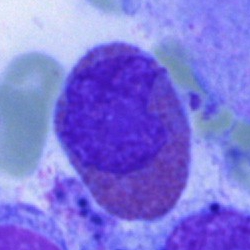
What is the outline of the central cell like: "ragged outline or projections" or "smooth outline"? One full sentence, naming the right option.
This cell's outline is not rough but smooth.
